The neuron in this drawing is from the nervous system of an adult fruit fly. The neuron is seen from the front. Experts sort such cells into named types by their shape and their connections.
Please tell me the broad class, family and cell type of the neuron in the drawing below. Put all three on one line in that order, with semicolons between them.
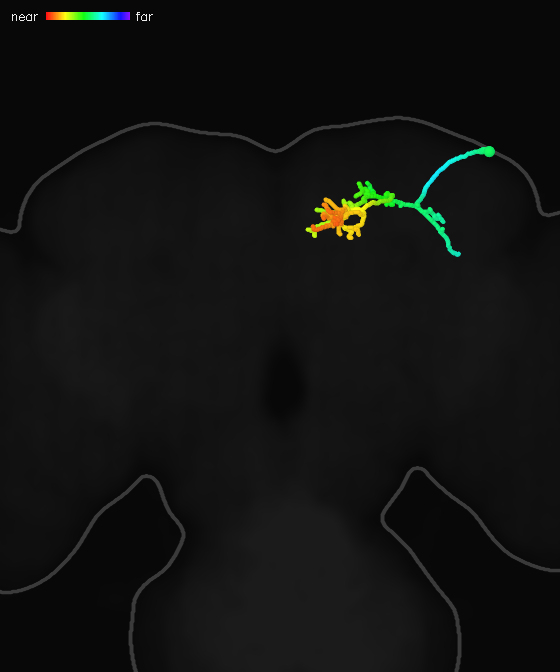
central-brain intrinsic neuron; hemilineage SLPad1_posterior; CB1151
